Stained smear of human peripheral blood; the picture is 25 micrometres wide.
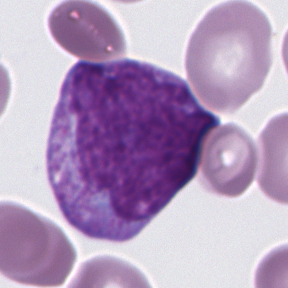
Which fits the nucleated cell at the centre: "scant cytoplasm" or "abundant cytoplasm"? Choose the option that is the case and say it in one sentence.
This cell has scant cytoplasm, no more than a thin rim.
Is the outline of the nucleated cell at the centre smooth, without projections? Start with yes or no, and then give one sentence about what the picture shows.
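Yes. The cell surface is smooth, without hair-like projections.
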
